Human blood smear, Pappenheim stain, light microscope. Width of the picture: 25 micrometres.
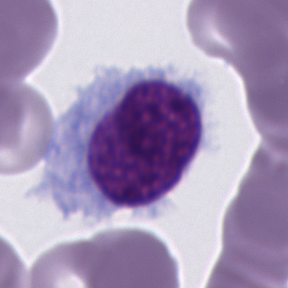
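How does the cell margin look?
It is ragged, with many fine hair-like projections, around a cell of about 16 by 12 micrometres.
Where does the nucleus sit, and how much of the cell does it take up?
It lies toward the right, oval in outline and about 12 by 9 micrometres, filling about 60% of the cell's area, with the pale blue cytoplasm forming a broad zone to its left and only a thin rim to its right.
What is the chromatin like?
Finely stippled, as far as I can tell, rather than coarsely clumped.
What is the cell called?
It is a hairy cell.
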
